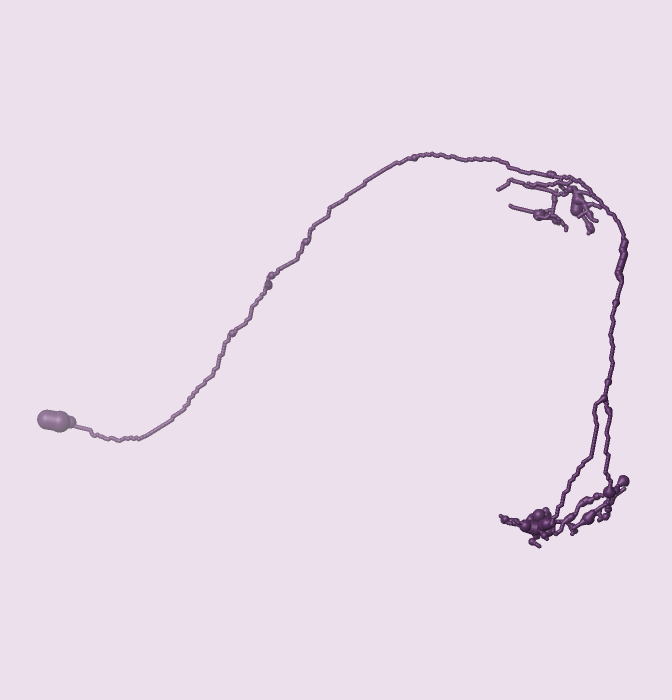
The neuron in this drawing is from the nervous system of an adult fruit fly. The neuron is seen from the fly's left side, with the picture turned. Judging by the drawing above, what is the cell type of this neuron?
vDeltaA_b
